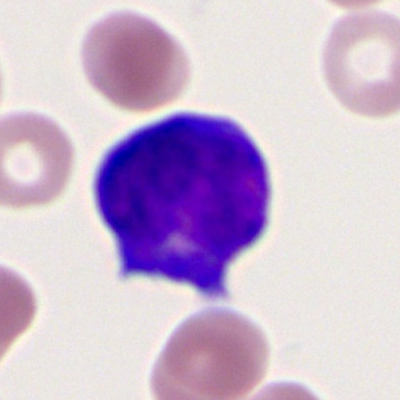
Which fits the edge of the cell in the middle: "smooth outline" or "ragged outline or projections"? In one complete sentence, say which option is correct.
This cell has a rough outline rather than a smooth one.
